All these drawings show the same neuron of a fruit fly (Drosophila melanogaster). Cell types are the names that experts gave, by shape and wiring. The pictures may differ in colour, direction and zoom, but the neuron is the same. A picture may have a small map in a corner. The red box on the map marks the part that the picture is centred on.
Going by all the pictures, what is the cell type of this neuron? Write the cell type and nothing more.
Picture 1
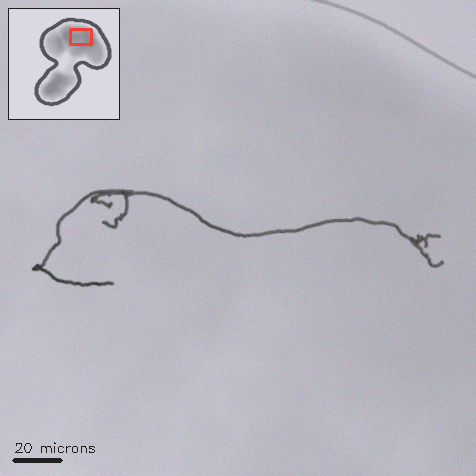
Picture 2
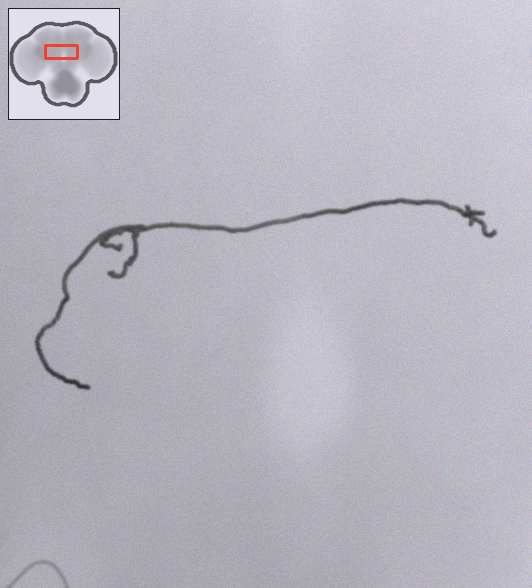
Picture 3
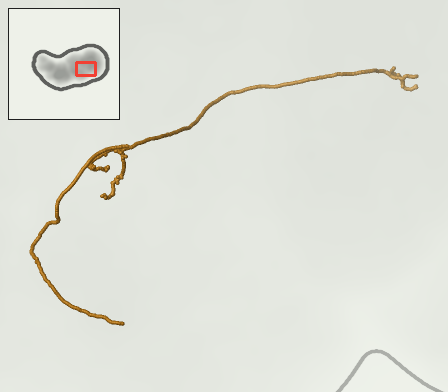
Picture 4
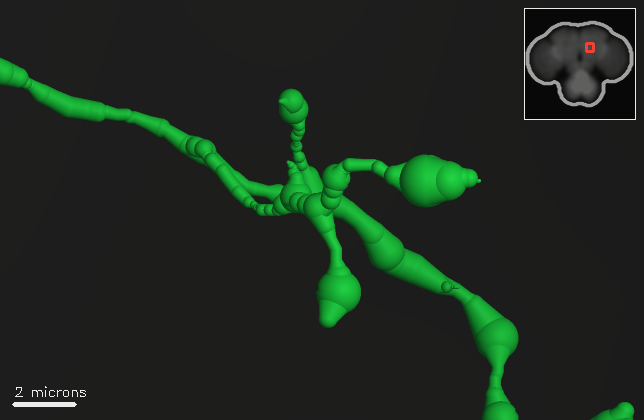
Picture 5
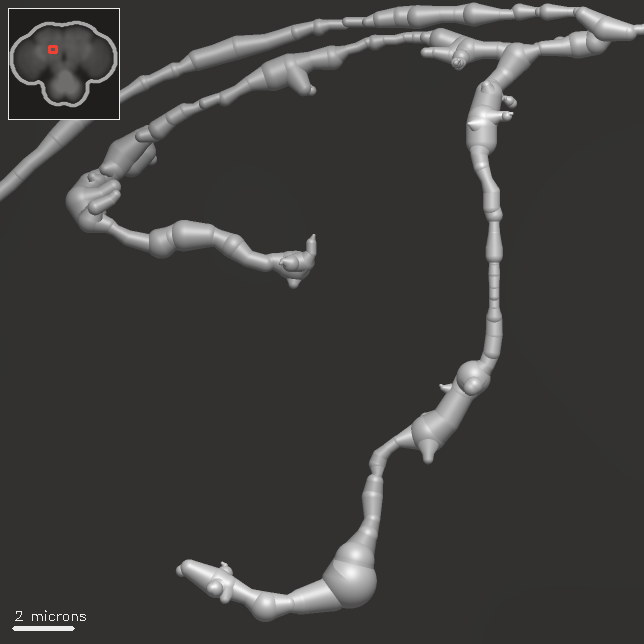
ORN_DL1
